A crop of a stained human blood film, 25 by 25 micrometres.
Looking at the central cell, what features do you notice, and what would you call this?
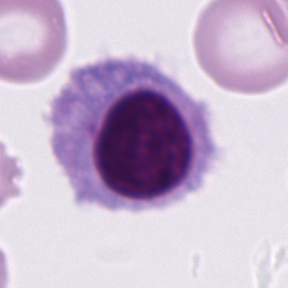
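Around its whole border, the central cell is ragged with many fine, short projections. It measures about 14 micrometres across. The nucleus is round in outline, about 9 micrometres across, and fills about 40% of the cell's area. It lies toward the lower right of the cell, and its outline has no notch or fold. Dense, dark purple chromatin runs throughout it. The widest band of cytoplasm lies on the upper left side of the nucleus. The cell is a hairy cell.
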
